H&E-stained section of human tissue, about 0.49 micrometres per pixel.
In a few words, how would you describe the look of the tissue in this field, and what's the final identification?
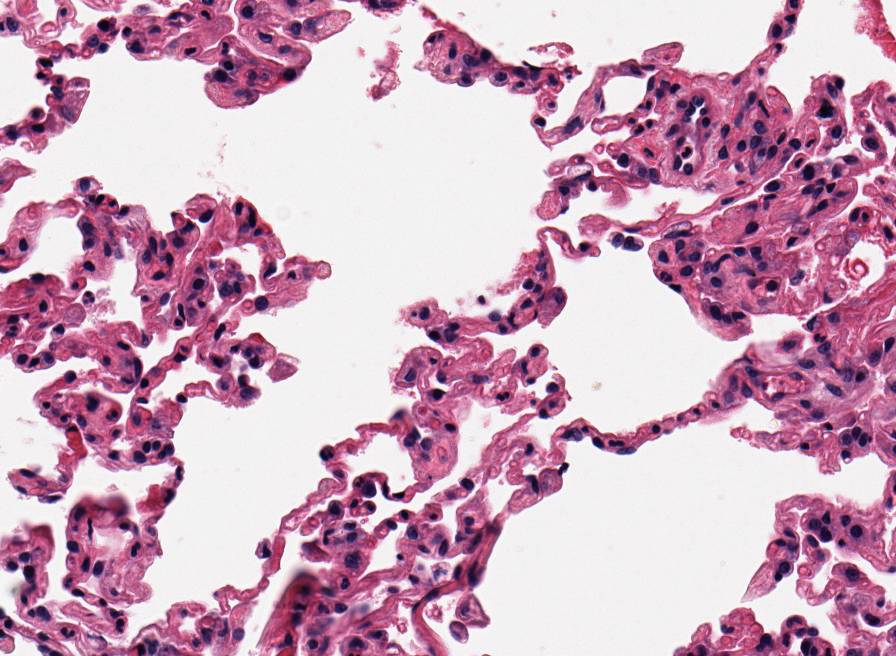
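Thin branching walls of tissue outline many open airspace-like compartments throughout the field. Walls are broadest, with the most crowded nuclei, at upper right; the thicker walls hold pink eosinophilic fibrous material between cells. Glands, cartilage and fat cells are absent. The tissue is lung.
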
